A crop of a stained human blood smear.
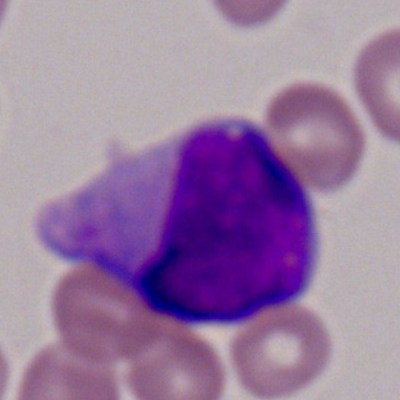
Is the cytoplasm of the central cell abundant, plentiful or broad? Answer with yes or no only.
Yes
